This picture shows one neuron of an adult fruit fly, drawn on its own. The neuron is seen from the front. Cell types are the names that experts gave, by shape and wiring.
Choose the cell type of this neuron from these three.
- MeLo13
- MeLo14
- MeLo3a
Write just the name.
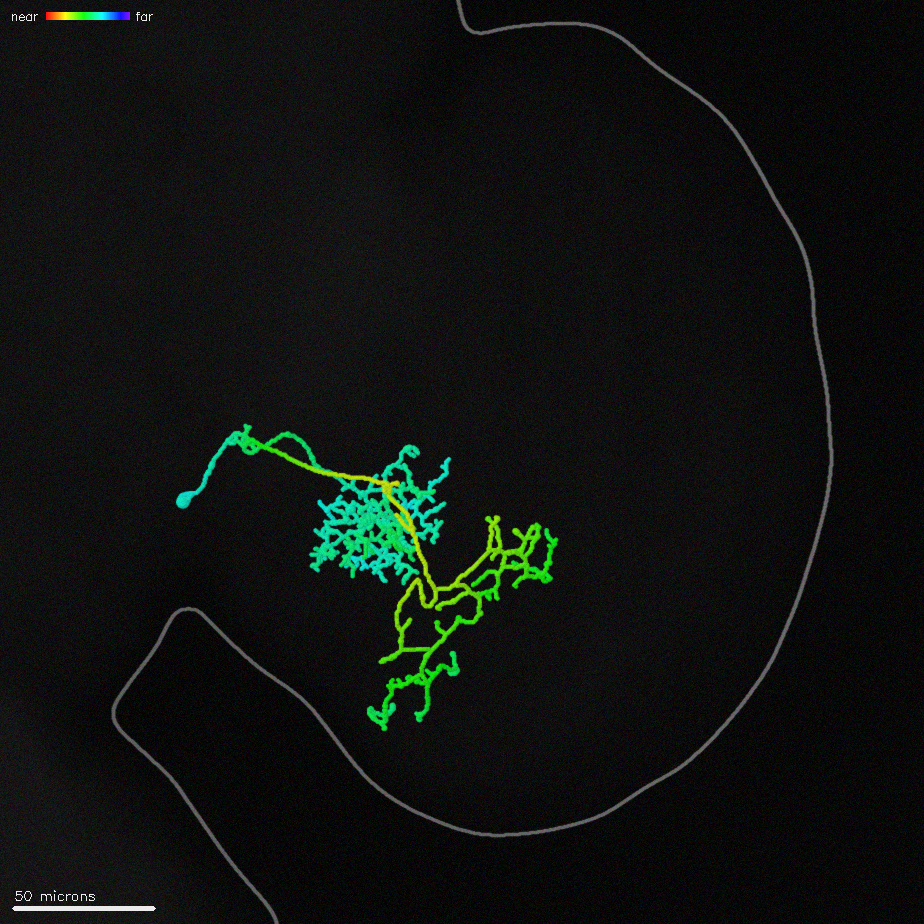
MeLo14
